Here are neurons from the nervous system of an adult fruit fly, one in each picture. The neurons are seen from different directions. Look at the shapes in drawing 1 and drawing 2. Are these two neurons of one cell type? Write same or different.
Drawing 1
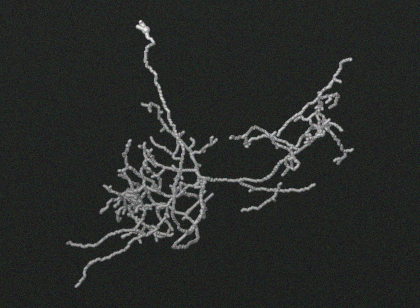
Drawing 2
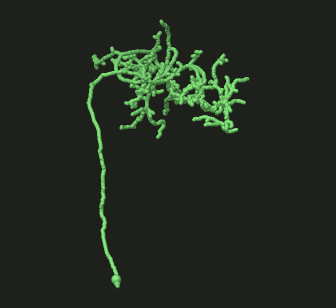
same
